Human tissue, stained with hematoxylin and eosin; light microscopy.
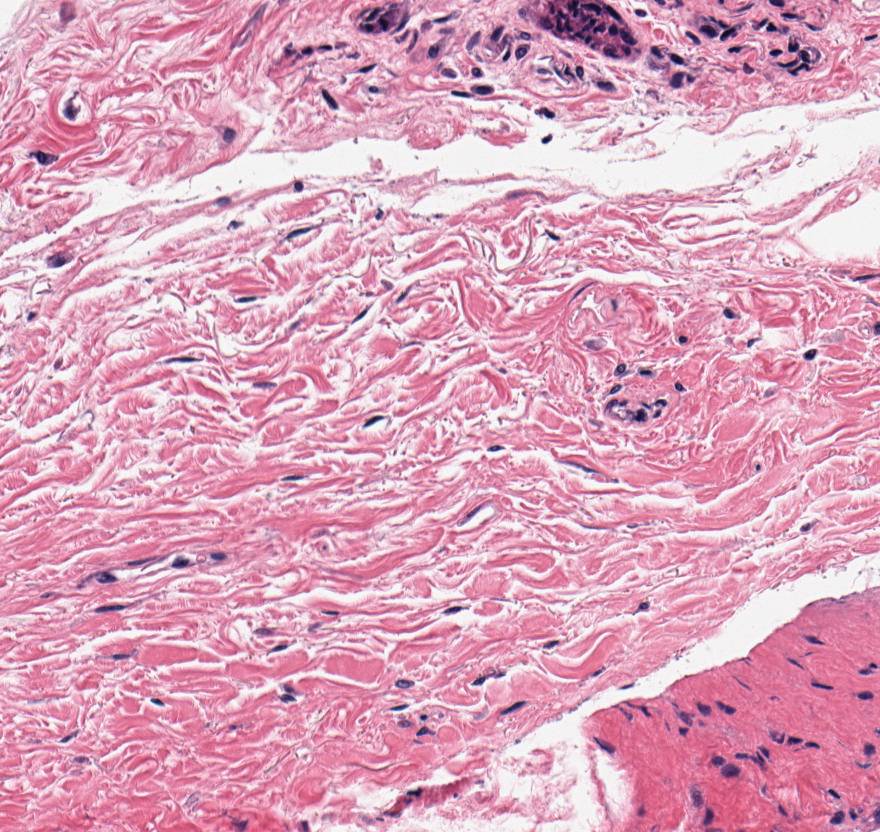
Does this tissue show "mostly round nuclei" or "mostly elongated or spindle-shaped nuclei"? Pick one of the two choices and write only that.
Mostly elongated or spindle-shaped nuclei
